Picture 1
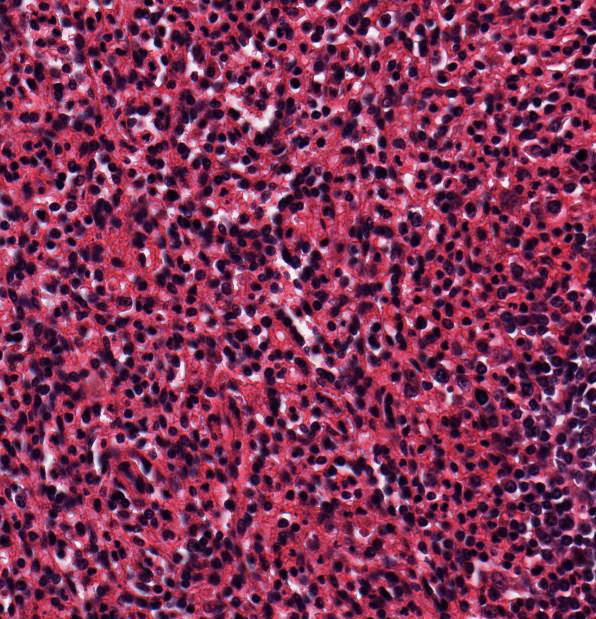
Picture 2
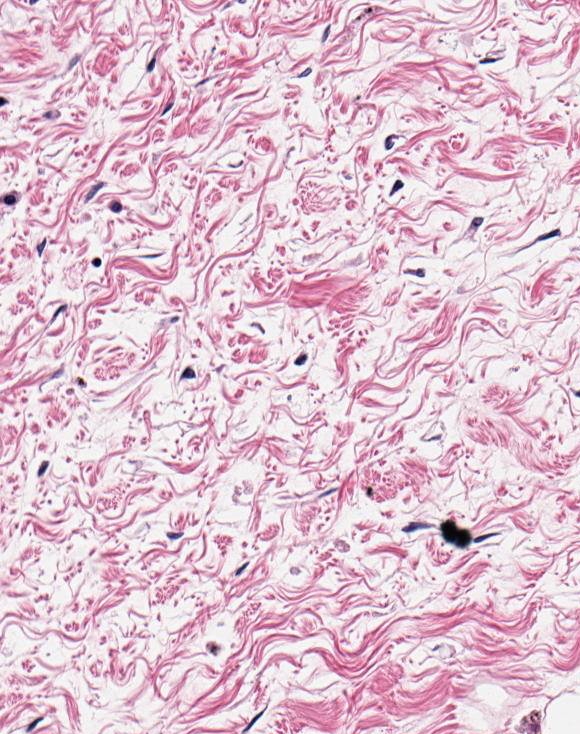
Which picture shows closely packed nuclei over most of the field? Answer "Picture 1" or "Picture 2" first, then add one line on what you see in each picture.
Picture 1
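What picture 1 shows: The whole field is a diffuse, densely cellular sheet without follicles, glands or other discrete units.
What picture 2 shows: Cells are sparse, with nuclei widely spaced among the fibres.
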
